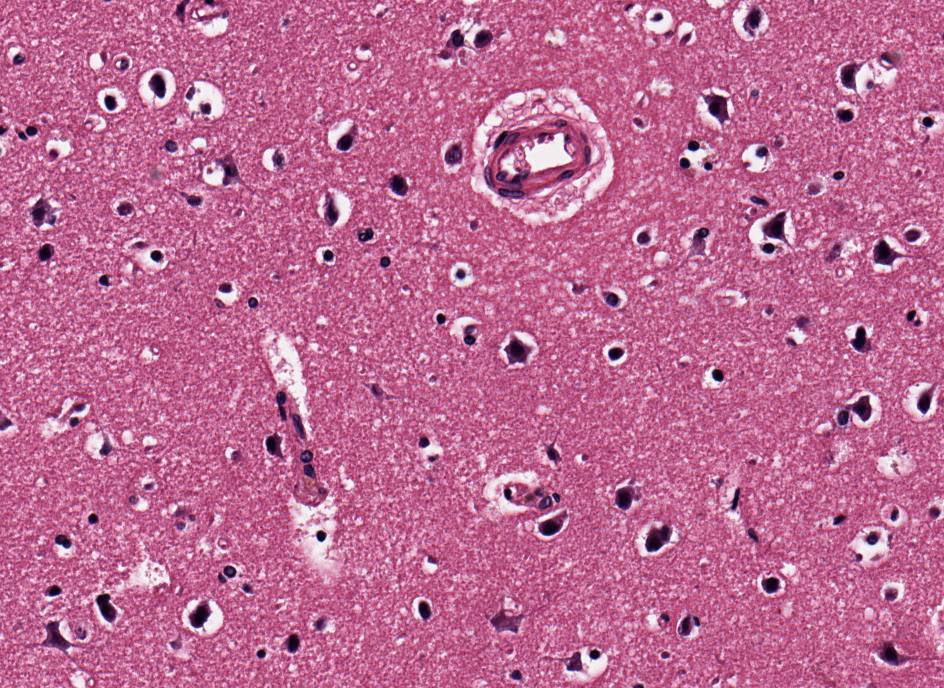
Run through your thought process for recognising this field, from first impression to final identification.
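This is cerebral cortex. Check one: cells lie scattered singly and fairly evenly across the field, forming no glands, tubules or layers, and most have small round dark nuclei. Check two: the background is a finely granular pink matrix without coarse fibre bundles.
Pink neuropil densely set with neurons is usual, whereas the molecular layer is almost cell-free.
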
